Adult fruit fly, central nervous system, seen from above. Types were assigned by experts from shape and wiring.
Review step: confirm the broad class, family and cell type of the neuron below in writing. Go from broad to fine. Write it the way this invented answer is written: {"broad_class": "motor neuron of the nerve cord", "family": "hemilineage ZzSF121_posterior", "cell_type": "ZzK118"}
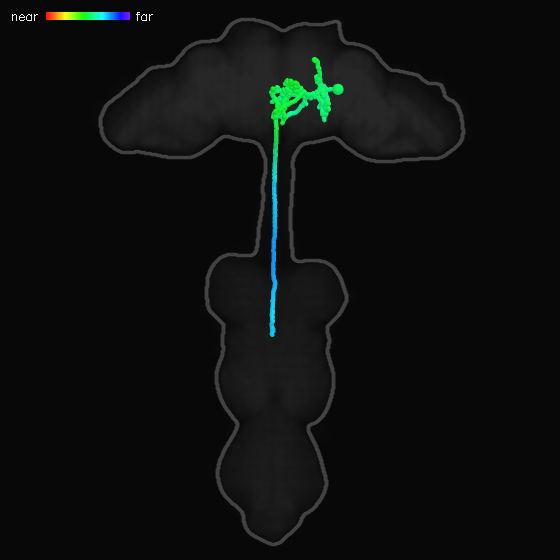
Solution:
{"broad_class": "descending neuron", "family": "DNg", "cell_type": "DNg77"}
